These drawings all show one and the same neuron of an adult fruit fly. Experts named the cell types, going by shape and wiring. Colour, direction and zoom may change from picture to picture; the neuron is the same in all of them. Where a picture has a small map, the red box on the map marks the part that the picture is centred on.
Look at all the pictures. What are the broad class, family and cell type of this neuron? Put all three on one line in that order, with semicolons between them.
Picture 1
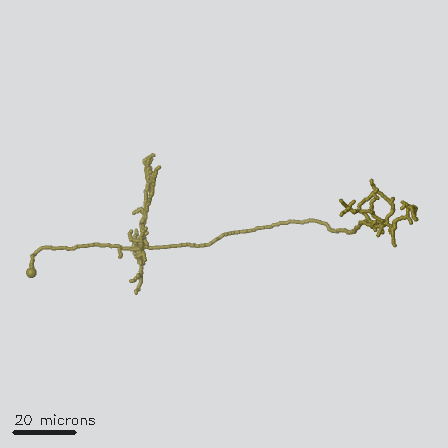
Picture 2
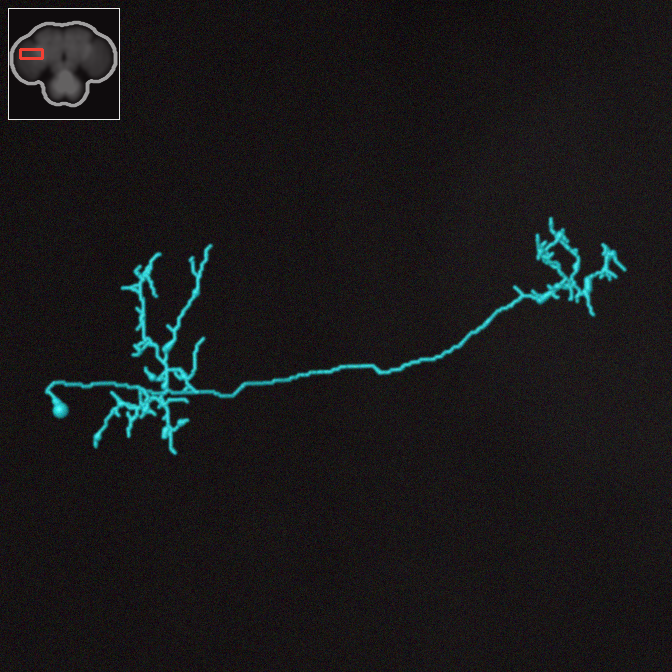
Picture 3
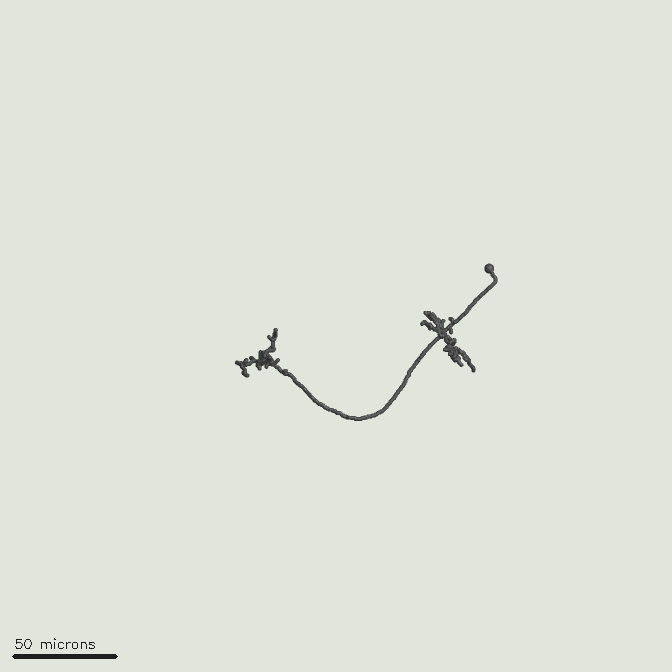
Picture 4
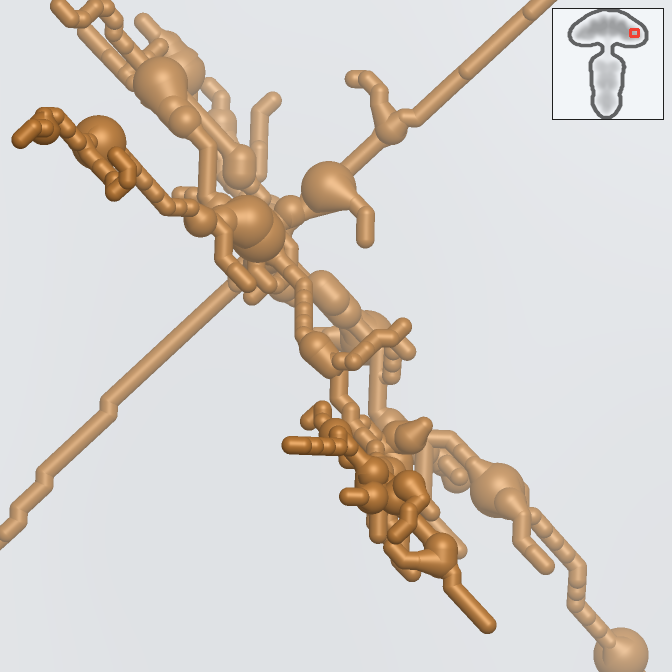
optic-lobe intrinsic neuron; Tm; Tm34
